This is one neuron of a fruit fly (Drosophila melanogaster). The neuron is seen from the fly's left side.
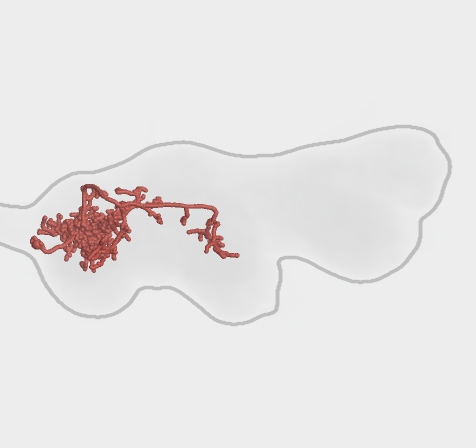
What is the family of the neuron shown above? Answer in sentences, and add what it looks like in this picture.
Its family is hemilineage 07B. This is a nerve-cord intrinsic neuron. The cell body is on the left of the picture. As drawn here it is wider than it is tall.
